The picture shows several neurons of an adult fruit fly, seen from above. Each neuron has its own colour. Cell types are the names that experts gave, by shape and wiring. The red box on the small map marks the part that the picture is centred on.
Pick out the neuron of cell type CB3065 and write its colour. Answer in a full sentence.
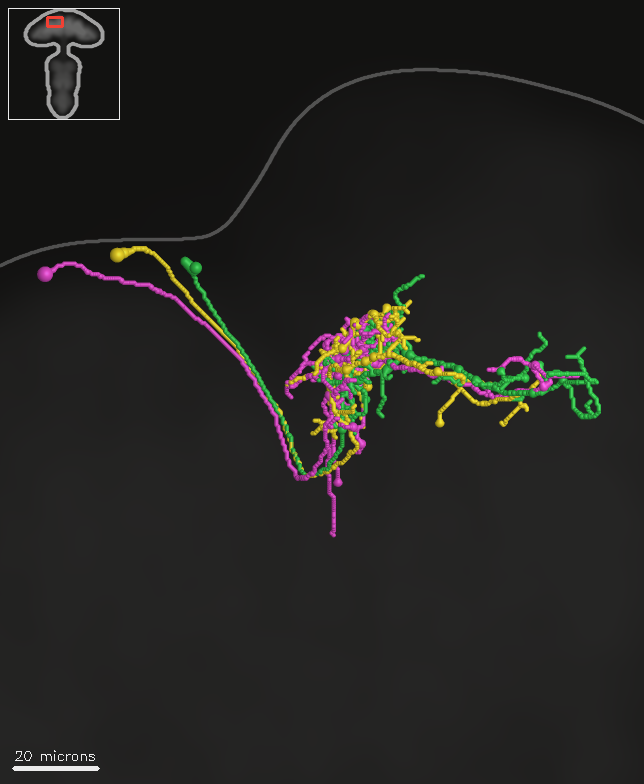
The colour is green.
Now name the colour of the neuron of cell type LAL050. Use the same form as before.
The colour is magenta.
